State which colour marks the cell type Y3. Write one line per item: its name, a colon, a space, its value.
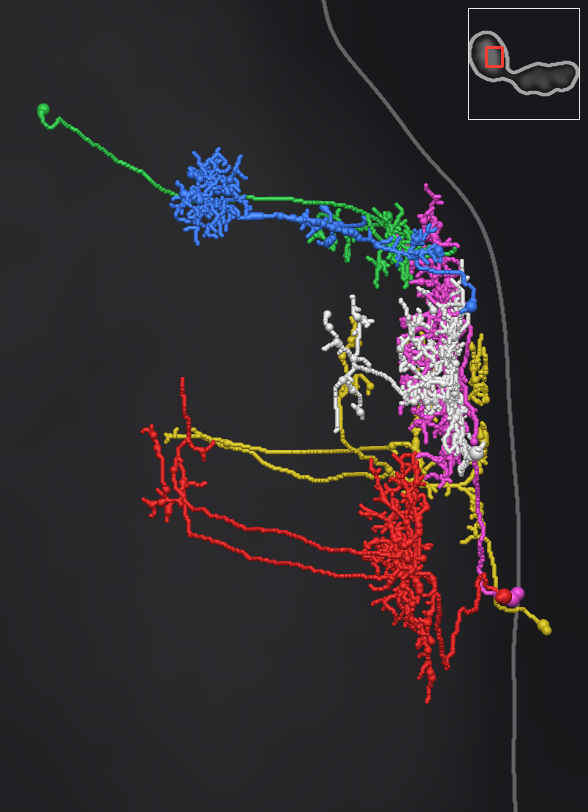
colour: blue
